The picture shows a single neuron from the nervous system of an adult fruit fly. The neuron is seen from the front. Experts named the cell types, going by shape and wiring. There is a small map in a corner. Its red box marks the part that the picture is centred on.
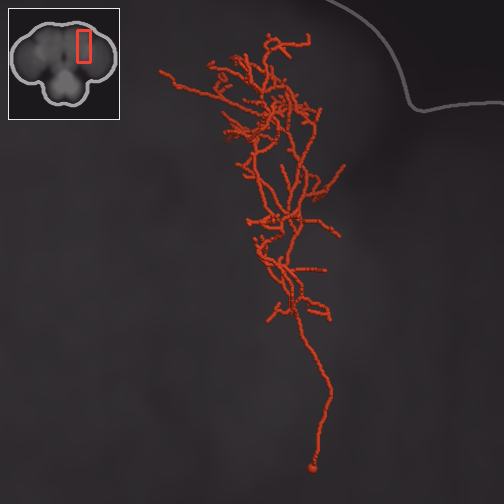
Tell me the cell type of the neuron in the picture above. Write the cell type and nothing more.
LHAV1b3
